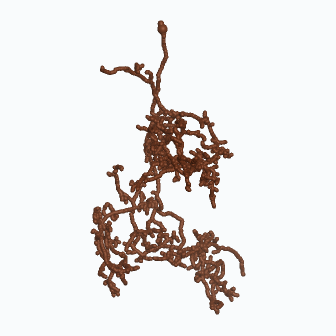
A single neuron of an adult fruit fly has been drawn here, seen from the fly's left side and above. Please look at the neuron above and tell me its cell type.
VES046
